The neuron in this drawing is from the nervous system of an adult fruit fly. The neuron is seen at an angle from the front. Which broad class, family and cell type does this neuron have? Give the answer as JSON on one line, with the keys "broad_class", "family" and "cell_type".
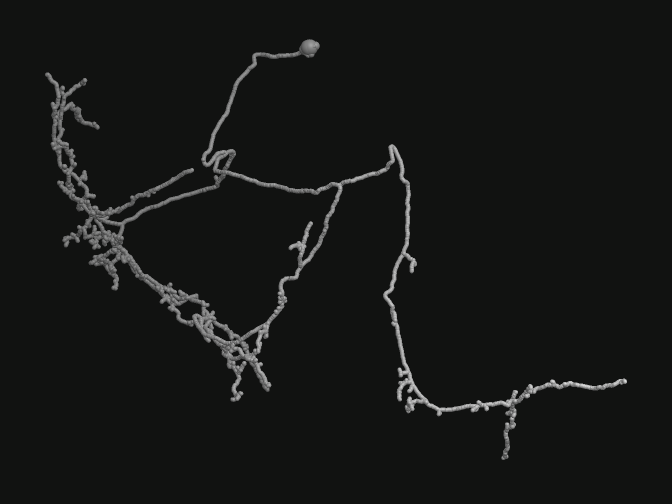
{"broad_class": "central-brain intrinsic neuron", "family": "hemilineage DM6_ventral", "cell_type": "CB2503"}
